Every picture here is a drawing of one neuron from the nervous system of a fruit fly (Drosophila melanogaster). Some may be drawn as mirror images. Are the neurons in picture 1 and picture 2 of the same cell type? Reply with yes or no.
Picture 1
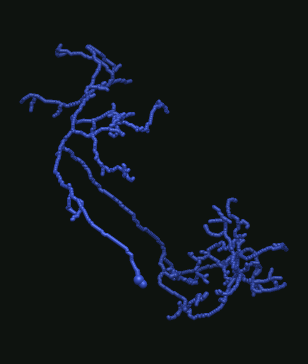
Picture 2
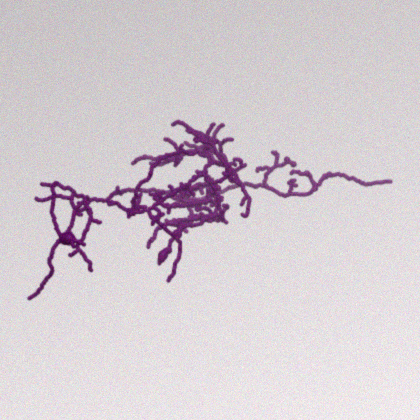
no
